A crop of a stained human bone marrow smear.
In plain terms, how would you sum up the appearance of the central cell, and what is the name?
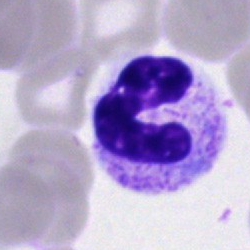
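Roughly round and smooth, the outline encloses a nucleus formed by a single curved band. That band is bent into a C shape opening toward the right, and no nucleoli can be seen in it. Fine lilac granules are scattered evenly through the cytoplasm. The cell is a band neutrophil.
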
